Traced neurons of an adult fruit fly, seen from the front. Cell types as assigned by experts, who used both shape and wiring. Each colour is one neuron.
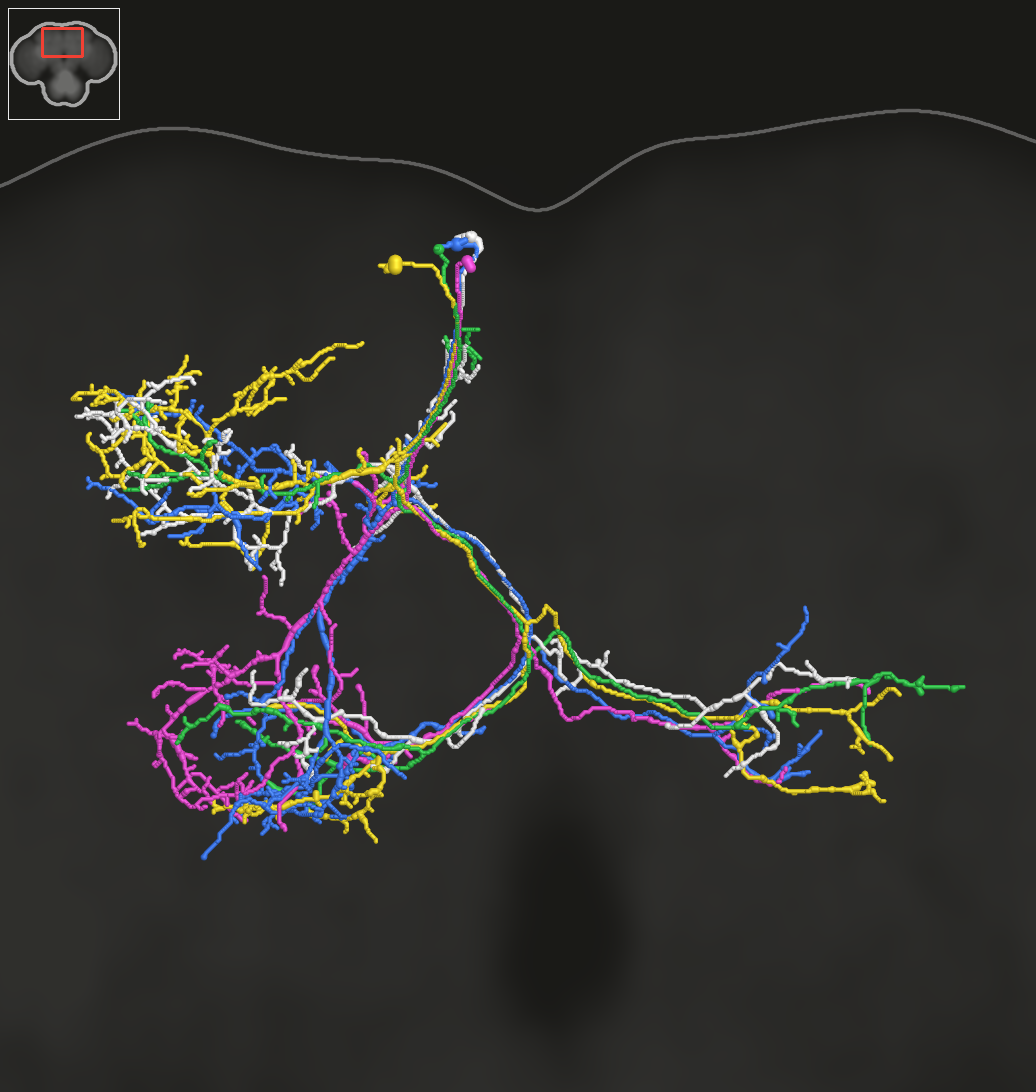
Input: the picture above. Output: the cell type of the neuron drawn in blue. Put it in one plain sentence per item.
The cell type is PS003.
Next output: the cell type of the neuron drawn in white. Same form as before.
The cell type is SIP021_b.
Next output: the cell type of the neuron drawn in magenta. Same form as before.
The cell type is PS007.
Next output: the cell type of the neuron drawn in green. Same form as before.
The cell type is SIP020b.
